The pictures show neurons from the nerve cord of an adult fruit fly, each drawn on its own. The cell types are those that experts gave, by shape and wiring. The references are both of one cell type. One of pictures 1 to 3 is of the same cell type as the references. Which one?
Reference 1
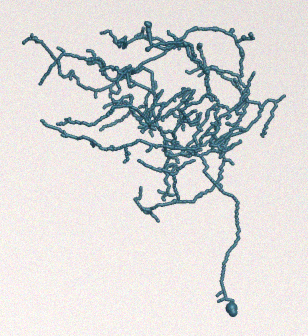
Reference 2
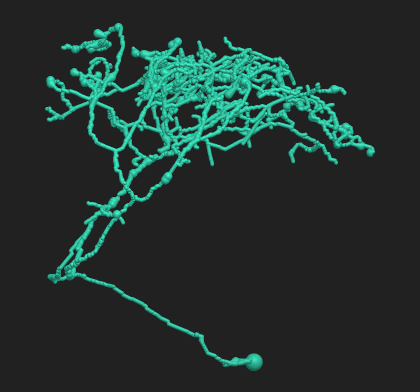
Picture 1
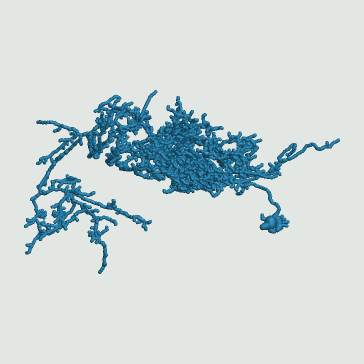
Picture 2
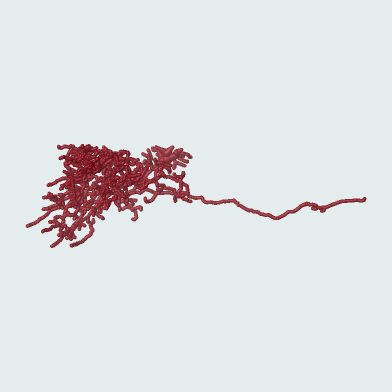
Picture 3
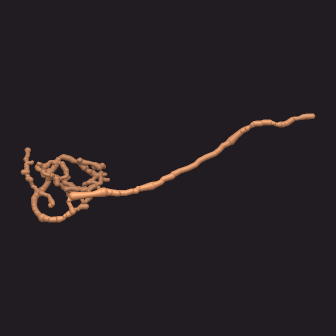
2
